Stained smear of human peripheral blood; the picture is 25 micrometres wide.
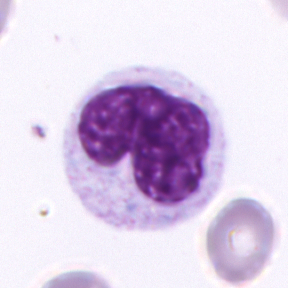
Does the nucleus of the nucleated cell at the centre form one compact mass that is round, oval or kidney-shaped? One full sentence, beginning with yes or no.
No, the nucleus has been divided into two or more segments.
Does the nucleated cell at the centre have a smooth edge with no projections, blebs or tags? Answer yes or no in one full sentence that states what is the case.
Yes, it is a smooth edge that the cell has.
